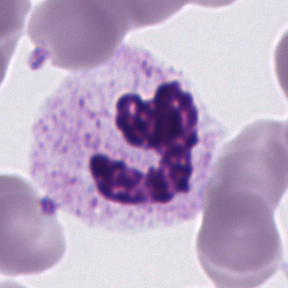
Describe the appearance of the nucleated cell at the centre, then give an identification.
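Outline roughly round. Cytoplasm abundant, pale lilac-pink. Chromatin dark purple, coarsely clumped; nucleoli not visible. Segmented neutrophil.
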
